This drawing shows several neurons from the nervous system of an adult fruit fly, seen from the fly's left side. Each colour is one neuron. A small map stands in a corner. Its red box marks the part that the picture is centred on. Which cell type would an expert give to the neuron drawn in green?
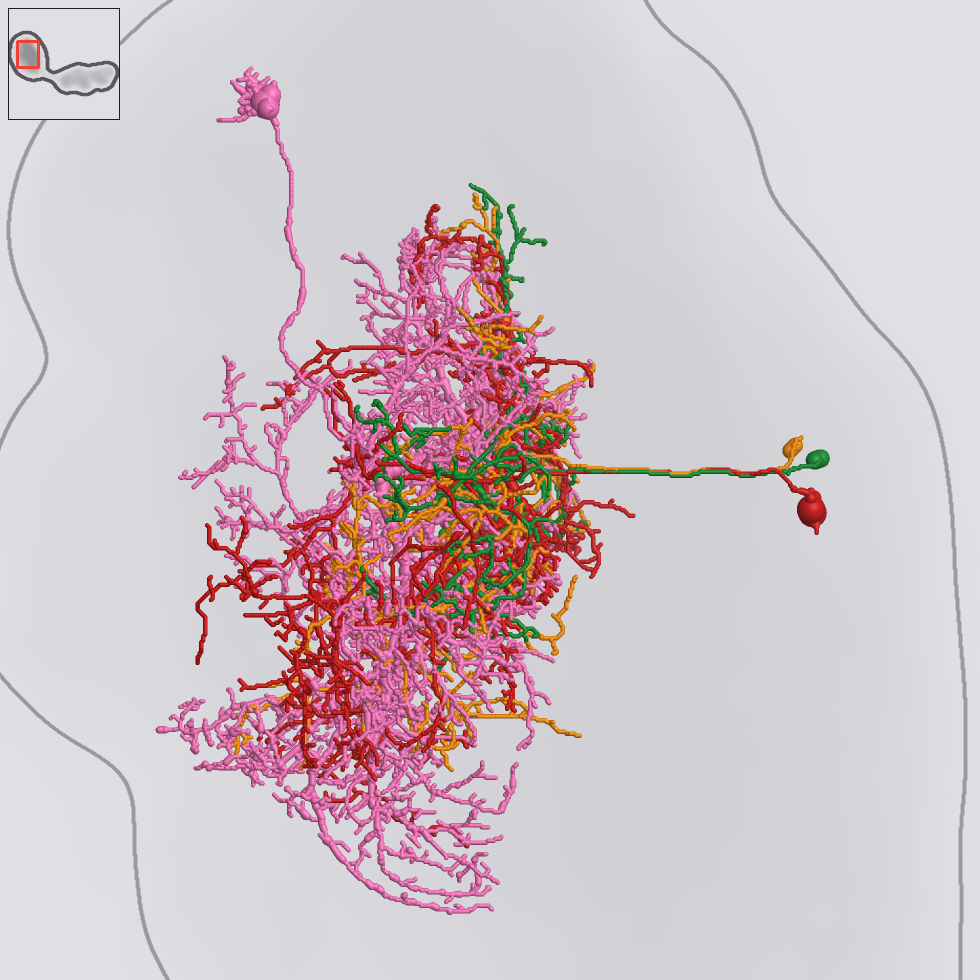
PVLP124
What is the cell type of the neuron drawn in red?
PVLP122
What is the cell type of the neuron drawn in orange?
PVLP123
